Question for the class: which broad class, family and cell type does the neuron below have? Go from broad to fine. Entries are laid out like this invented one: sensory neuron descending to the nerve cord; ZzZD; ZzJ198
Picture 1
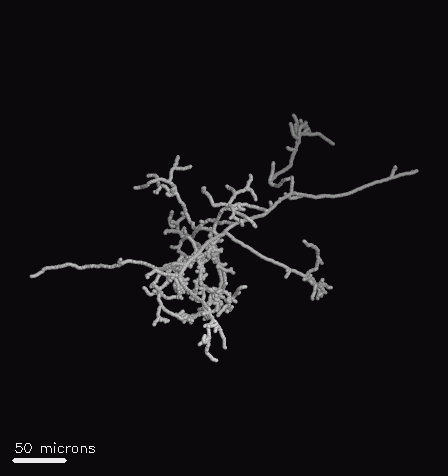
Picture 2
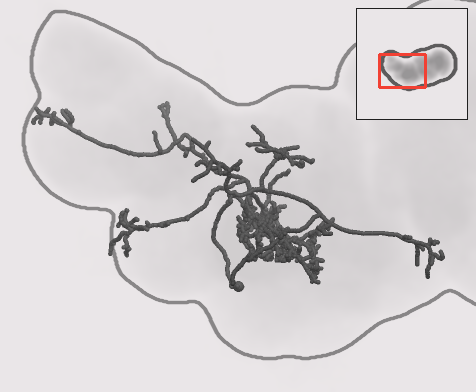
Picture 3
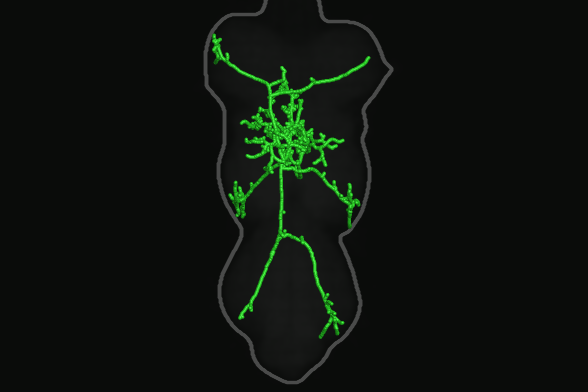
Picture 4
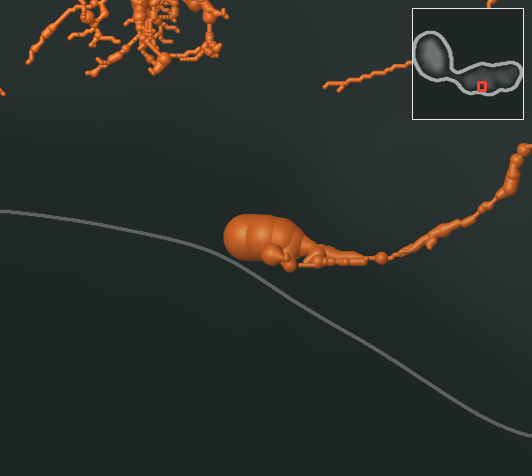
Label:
nerve-cord intrinsic neuron; hemilineage 06B; IN06B035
